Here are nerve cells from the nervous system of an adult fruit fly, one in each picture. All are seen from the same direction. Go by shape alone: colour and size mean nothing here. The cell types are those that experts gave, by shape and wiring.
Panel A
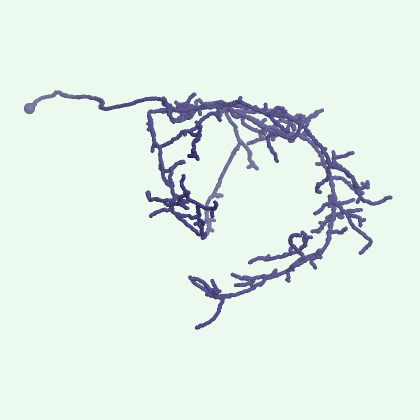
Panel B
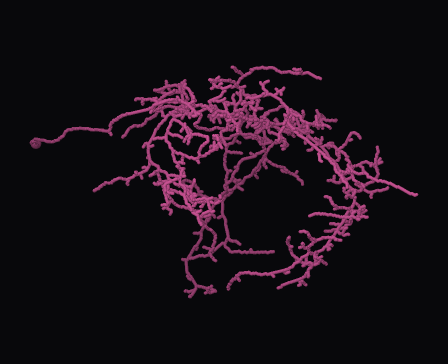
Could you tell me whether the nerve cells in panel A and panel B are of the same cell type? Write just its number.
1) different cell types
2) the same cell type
2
